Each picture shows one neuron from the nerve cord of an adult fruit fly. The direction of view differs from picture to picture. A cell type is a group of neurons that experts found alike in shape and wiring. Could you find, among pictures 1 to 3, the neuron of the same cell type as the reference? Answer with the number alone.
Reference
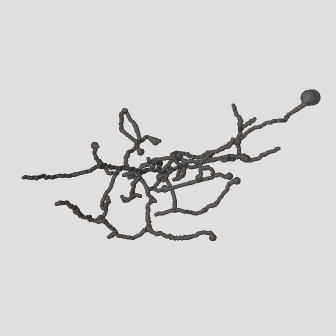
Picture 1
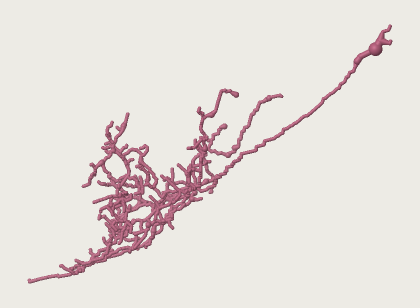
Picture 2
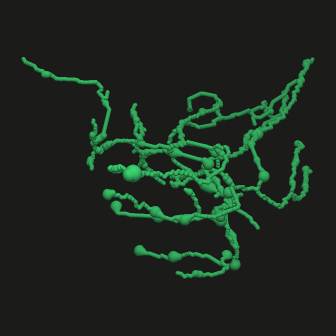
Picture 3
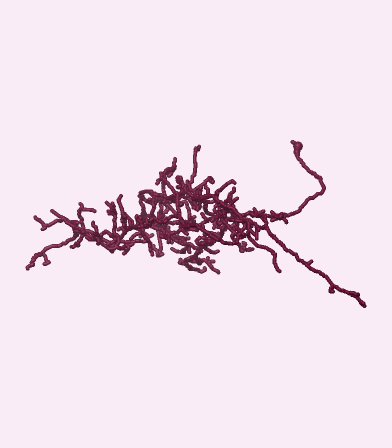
2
